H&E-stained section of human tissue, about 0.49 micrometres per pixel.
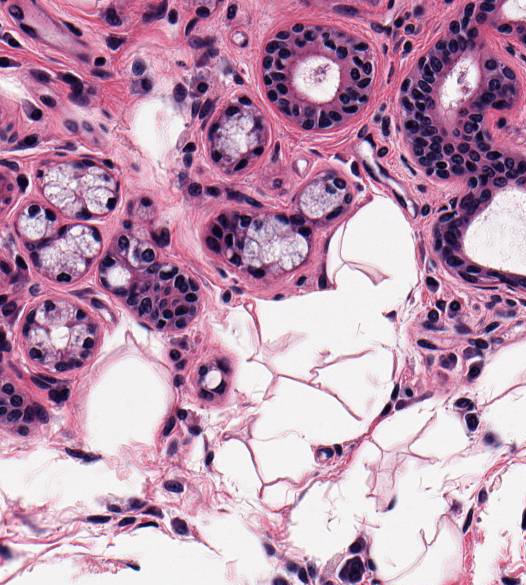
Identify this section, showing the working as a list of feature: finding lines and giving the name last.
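Layout: small rounded glandular units clustered upper and left, fat lower right.
Pale units: several on the left and centre, cytoplasm pale and bubbly.
Nuclei: dark, sitting at each unit's outer edge, pushed aside by that pale cytoplasm.
Lower right: big empty polygonal spaces split by thin pink strands, the look of adipocytes.
Name: minor salivary gland.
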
